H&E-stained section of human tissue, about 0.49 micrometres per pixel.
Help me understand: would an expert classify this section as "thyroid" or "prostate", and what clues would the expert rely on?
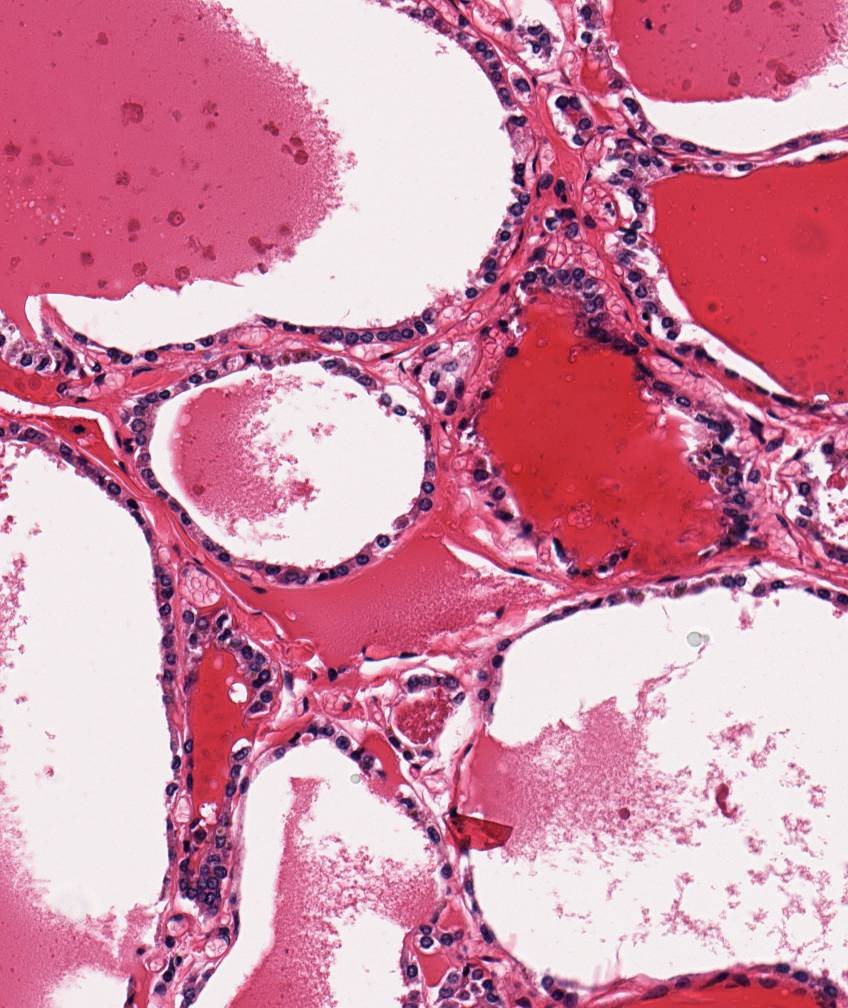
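This is thyroid, not prostate. What decides it is that large rounded follicles fill the field, closely packed and separated only by narrow partitions.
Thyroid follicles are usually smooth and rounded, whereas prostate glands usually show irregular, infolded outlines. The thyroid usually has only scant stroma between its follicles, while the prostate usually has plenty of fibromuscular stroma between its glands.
Otherwise I see a single layer of flattened to low cuboidal cells lining each follicle, with small, round, uniformly dark nuclei. Small dark round bodies dot the colloid of the upper-left large follicle.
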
